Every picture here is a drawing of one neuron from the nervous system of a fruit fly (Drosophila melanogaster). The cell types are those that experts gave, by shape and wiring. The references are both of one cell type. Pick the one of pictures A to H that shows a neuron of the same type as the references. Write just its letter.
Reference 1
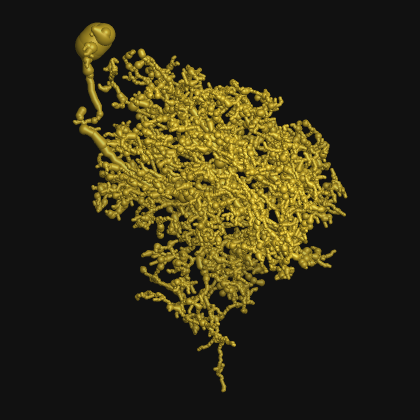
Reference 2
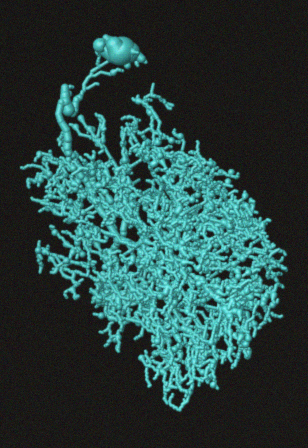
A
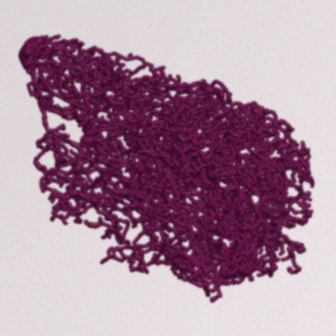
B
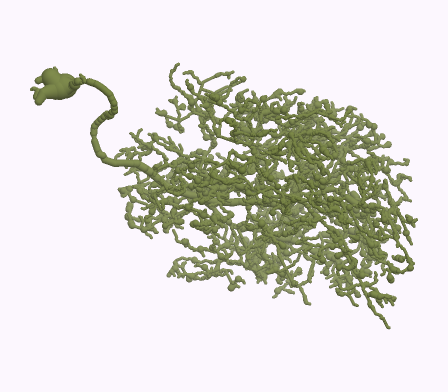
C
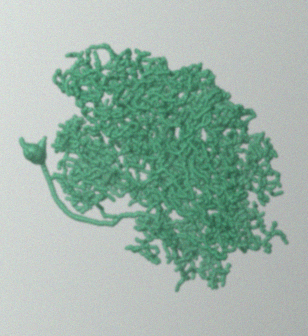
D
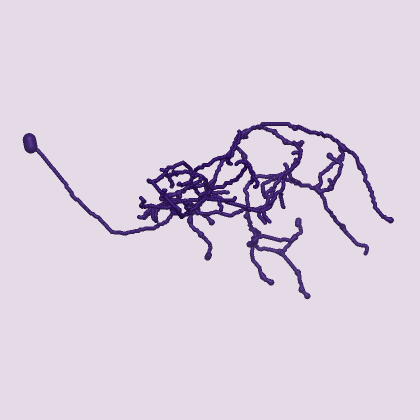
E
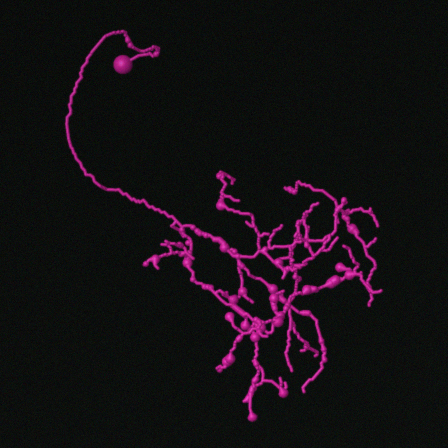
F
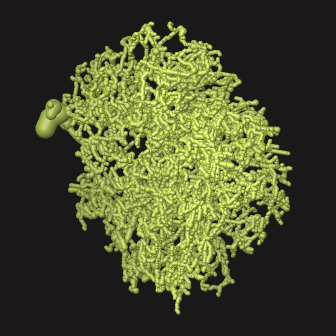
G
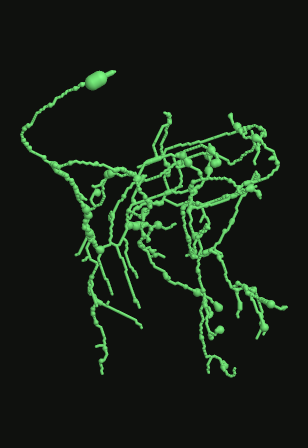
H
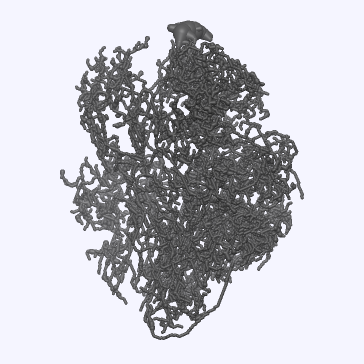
B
